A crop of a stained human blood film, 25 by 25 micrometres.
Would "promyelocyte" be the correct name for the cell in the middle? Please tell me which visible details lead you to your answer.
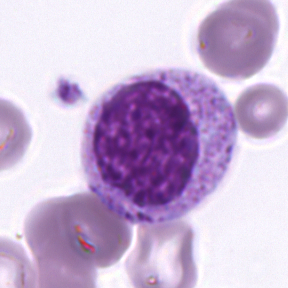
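What I keep coming back to are the fine granules scattered through the cytoplasm and the pale lilac-grey colour of that cytoplasm. So I'd call this a myelocyte rather than a promyelocyte.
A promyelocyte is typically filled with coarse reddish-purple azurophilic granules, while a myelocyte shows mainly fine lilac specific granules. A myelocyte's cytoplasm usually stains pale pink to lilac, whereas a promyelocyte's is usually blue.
On both counts this cell sides with myelocyte and against promyelocyte, though its granules look dark purple. The outline is round and smooth without surface projections, the chromatin is clumped into coarse dark patches with paler spaces between, and red cells touch the lower edge.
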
